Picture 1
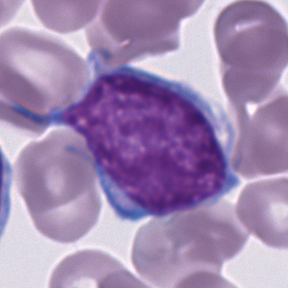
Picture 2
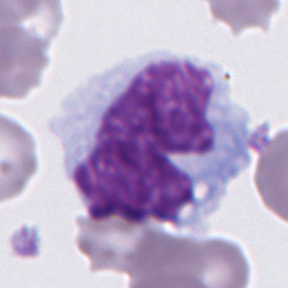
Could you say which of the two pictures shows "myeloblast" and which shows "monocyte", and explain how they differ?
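Picture 1 shows the myeloblast, and picture 2 the monocyte. Look first at the nucleus in picture 2: a deep notch opens toward the right side of the cell.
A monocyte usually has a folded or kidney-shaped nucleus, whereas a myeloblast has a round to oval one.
Around that nucleus lies a fairly wide rim of pale grey-blue cytoplasm, with a few small clear vacuoles at its lower right.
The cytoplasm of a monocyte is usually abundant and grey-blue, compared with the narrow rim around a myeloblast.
The chromatin there looks fine and lacy, with pale streaks running through it. Now turn to picture 1, where the chromatin is deep purple and mottled with small paler spots. Its cytoplasm is blue, deepest along the outer edge of the cell, and a thin tapering strand of it extends from the left end.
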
